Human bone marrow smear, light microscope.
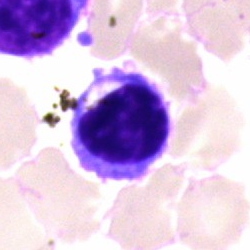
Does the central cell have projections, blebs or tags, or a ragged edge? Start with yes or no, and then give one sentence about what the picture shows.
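Yes. Small rounded blebs project from the upper border of the cell.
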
